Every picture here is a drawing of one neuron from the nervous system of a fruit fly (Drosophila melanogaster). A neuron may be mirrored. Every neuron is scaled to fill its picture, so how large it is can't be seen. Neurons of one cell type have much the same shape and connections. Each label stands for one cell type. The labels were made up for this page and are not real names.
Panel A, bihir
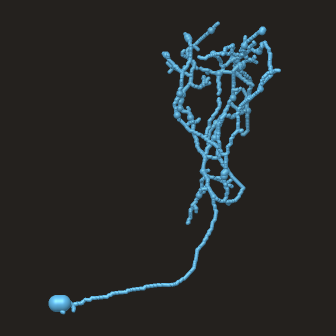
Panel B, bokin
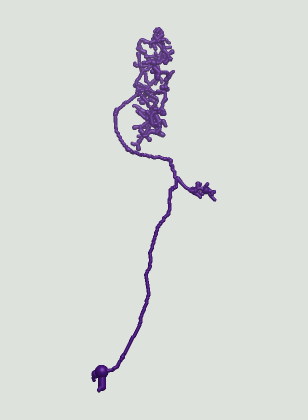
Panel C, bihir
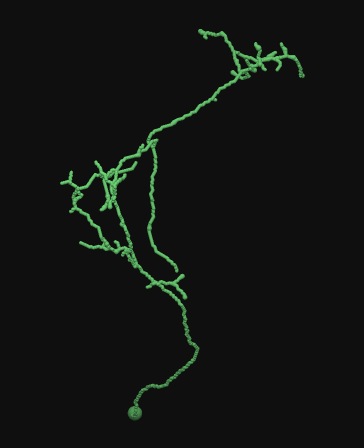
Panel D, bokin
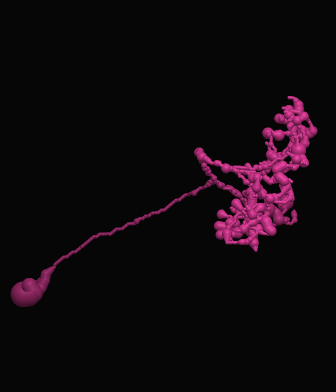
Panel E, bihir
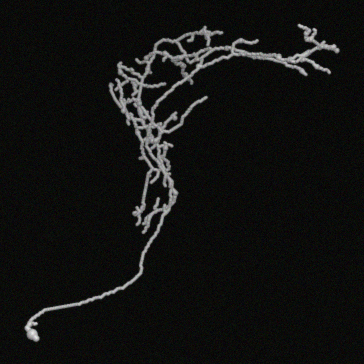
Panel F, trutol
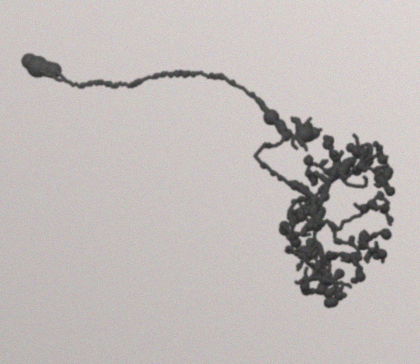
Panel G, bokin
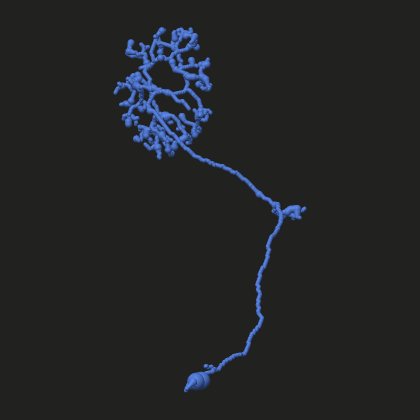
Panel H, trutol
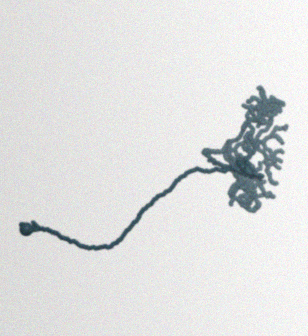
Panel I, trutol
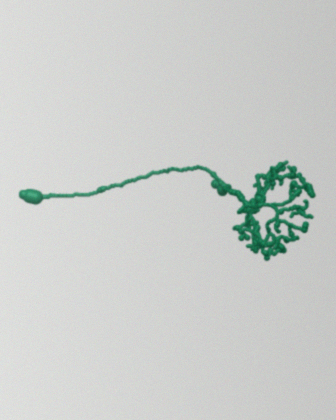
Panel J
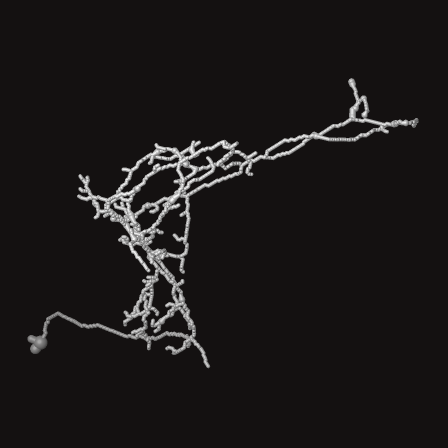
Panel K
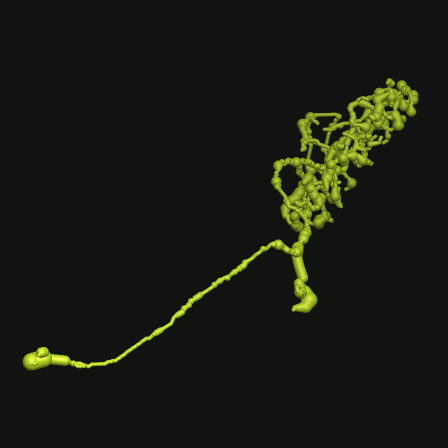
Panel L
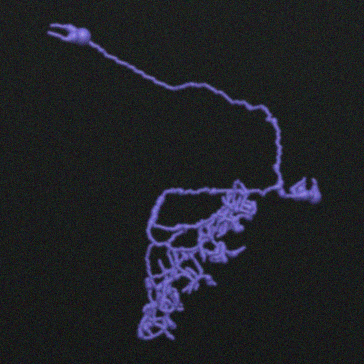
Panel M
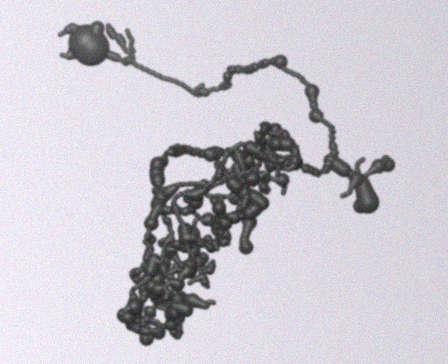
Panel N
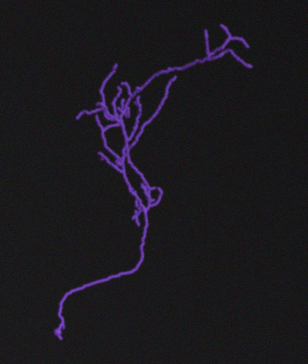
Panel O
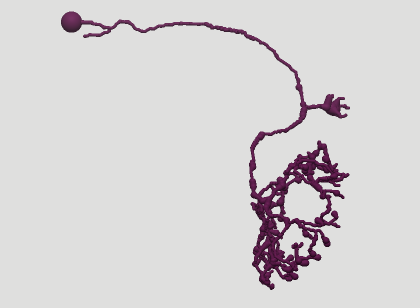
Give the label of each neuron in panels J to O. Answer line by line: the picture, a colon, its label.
J: bihir
K: trutol
L: trutol
M: trutol
N: bihir
O: trutol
